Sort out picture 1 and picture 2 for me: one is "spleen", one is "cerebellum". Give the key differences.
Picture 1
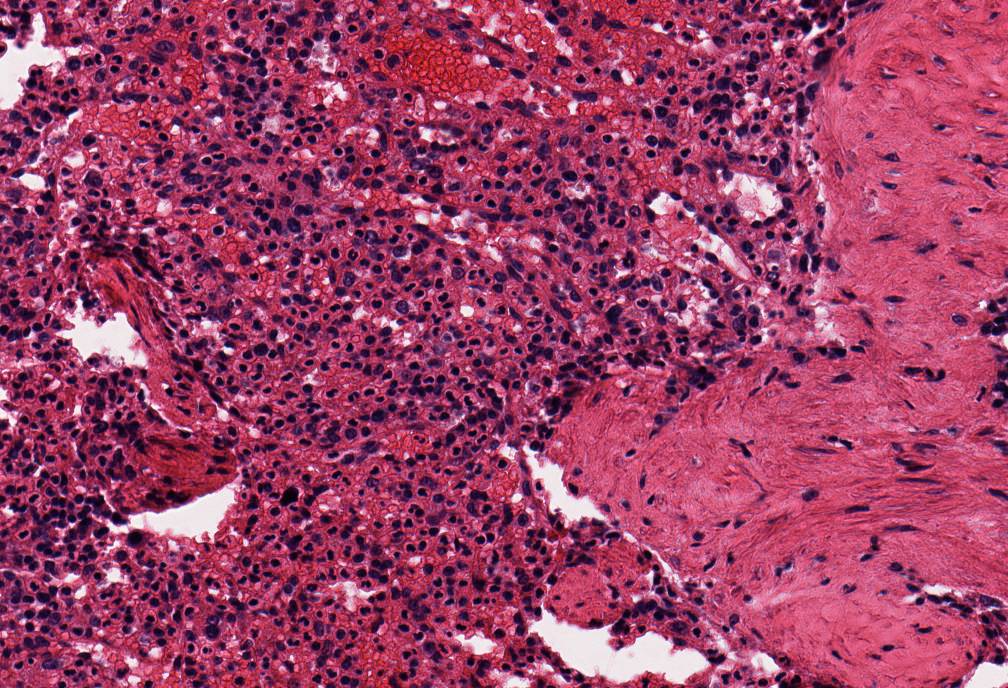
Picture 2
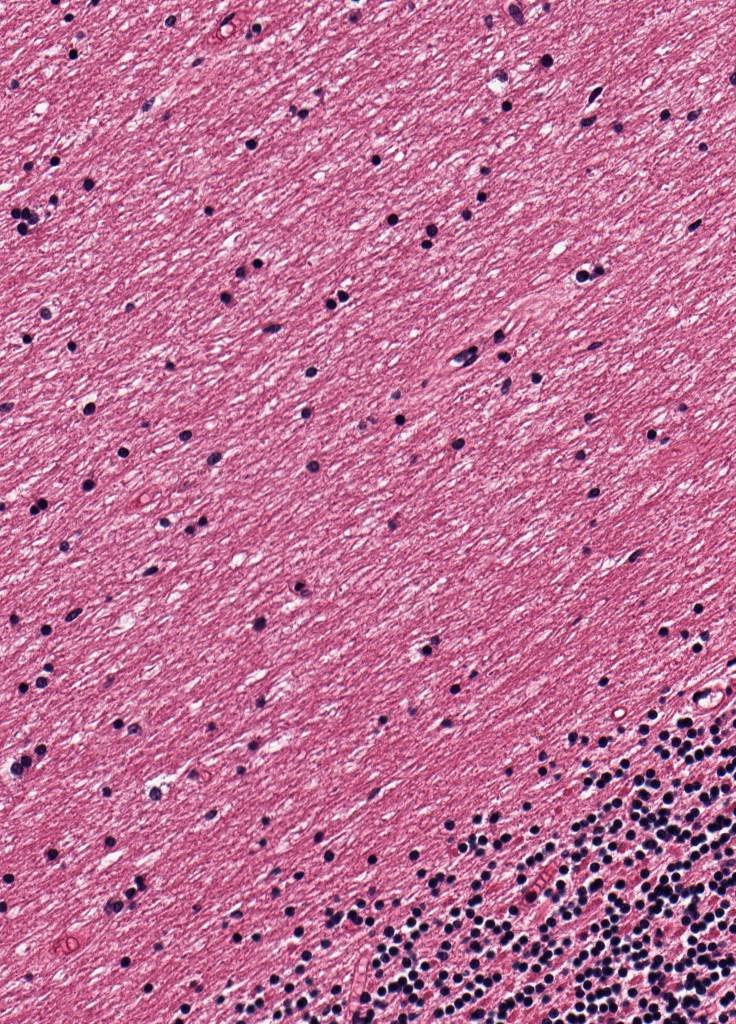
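Spleen is in picture 1, cerebellum in picture 2. On layout, the spleen is a dense sheet of closely packed cells at left and centre beside a band of pink fibrous tissue on the right; the cerebellum is mostly pale pink fibrillary tissue, with a densely cellular zone only in the lower right corner. On nuclei, most cells in the spleen sheet have small round dark-staining nuclei, and those in the cerebellum's corner are small, round and deeply basophilic, with almost no visible cytoplasm. On blood, numerous red blood cells lie scattered through the spleen sheet, with a dense collection near the top centre. Last, the cerebellum's fibrillary tissue holds small empty clear spaces elongated along the fibre direction, and nowhere shows large cell bodies with abundant cytoplasm and prominent nucleoli.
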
